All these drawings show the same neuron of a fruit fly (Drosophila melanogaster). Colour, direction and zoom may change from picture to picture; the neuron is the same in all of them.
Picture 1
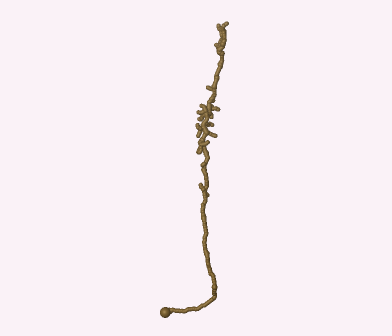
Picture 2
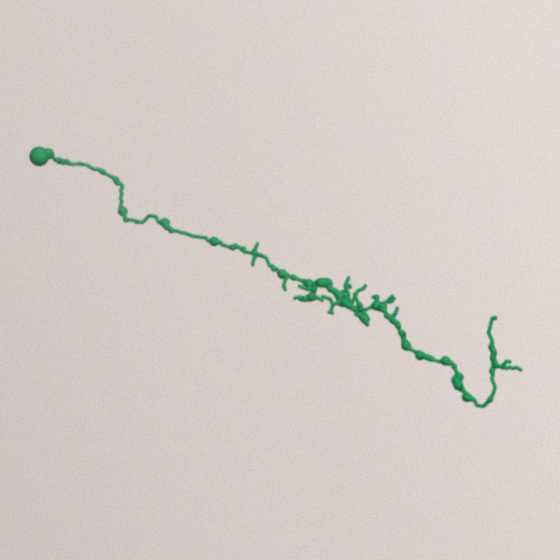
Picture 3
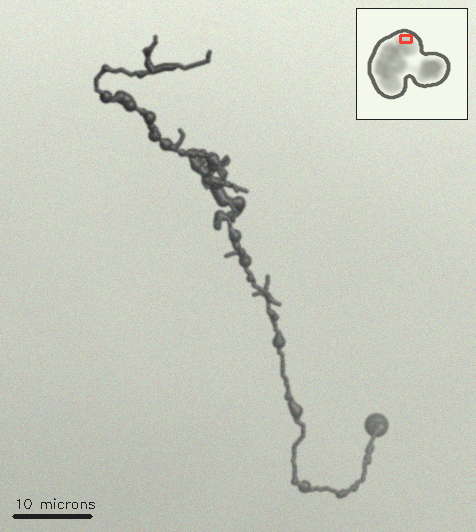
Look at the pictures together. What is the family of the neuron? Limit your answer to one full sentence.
The family to which the neuron belongs is Dm.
